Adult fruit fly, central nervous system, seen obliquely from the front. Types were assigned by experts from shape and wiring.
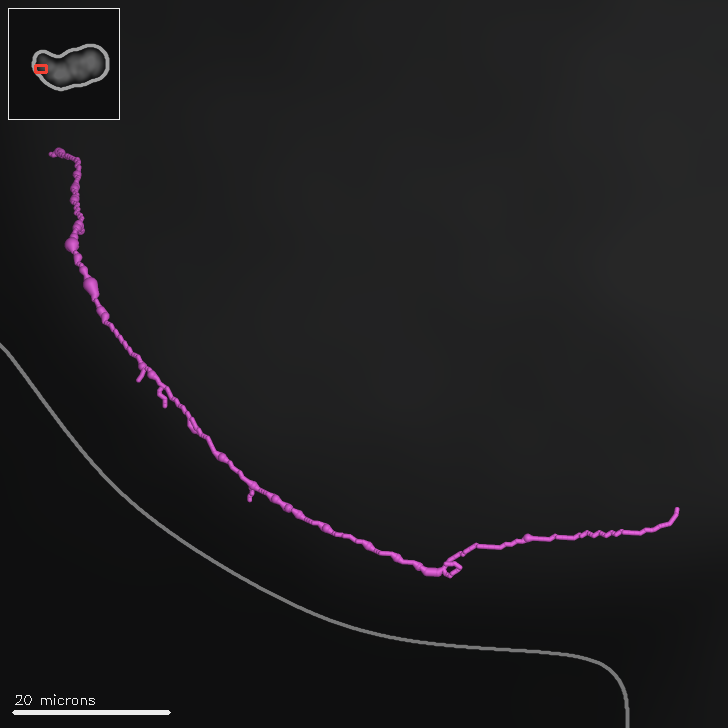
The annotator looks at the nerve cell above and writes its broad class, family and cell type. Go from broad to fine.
sensory neuron entering the nerve cord; class mechanosensory tactile; SNta31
